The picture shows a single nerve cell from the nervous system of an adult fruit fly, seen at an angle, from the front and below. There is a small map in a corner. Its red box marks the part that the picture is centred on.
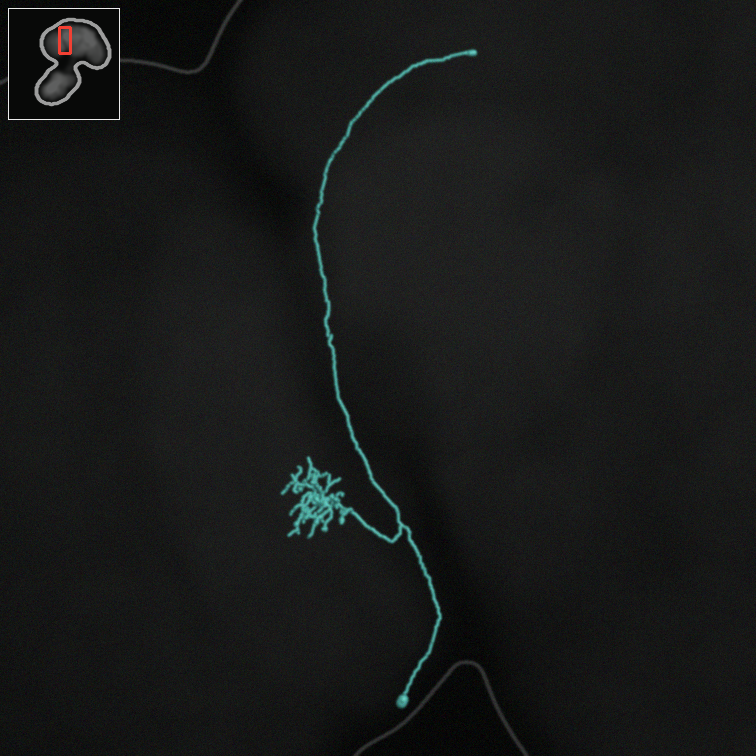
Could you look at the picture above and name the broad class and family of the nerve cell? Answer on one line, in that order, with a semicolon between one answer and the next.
visual projection neuron; hemilineage LHl4_posterior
